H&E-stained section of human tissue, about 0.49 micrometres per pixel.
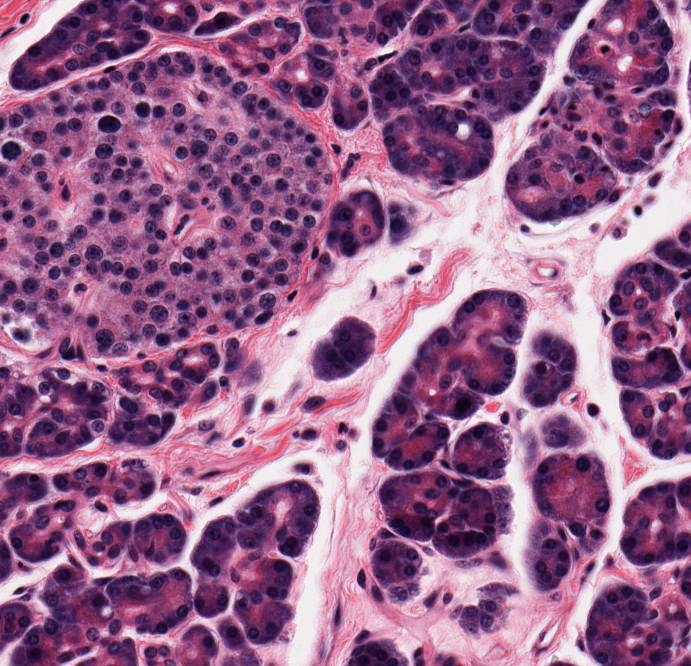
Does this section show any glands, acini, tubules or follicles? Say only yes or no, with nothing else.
Yes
